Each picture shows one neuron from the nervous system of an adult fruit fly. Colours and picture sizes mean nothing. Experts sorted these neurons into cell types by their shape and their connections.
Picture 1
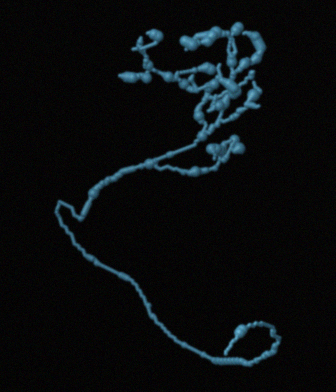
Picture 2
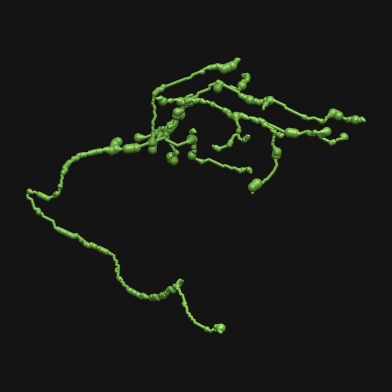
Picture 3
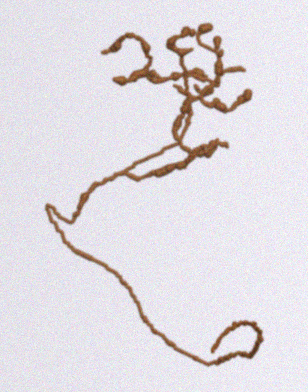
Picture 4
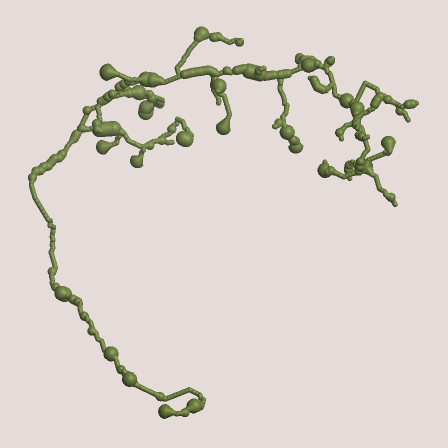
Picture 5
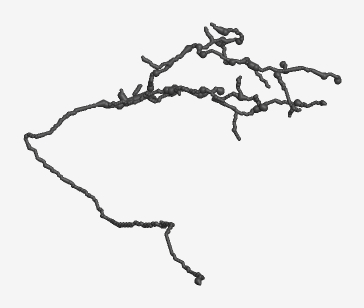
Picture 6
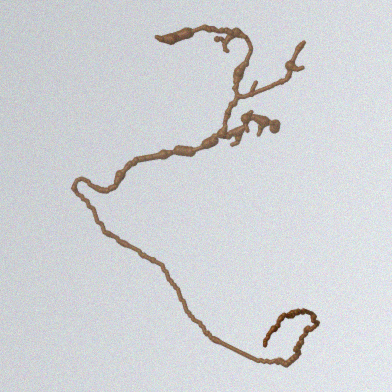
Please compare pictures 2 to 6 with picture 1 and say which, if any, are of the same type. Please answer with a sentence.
Picture 3 and picture 6 are of the same cell type.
